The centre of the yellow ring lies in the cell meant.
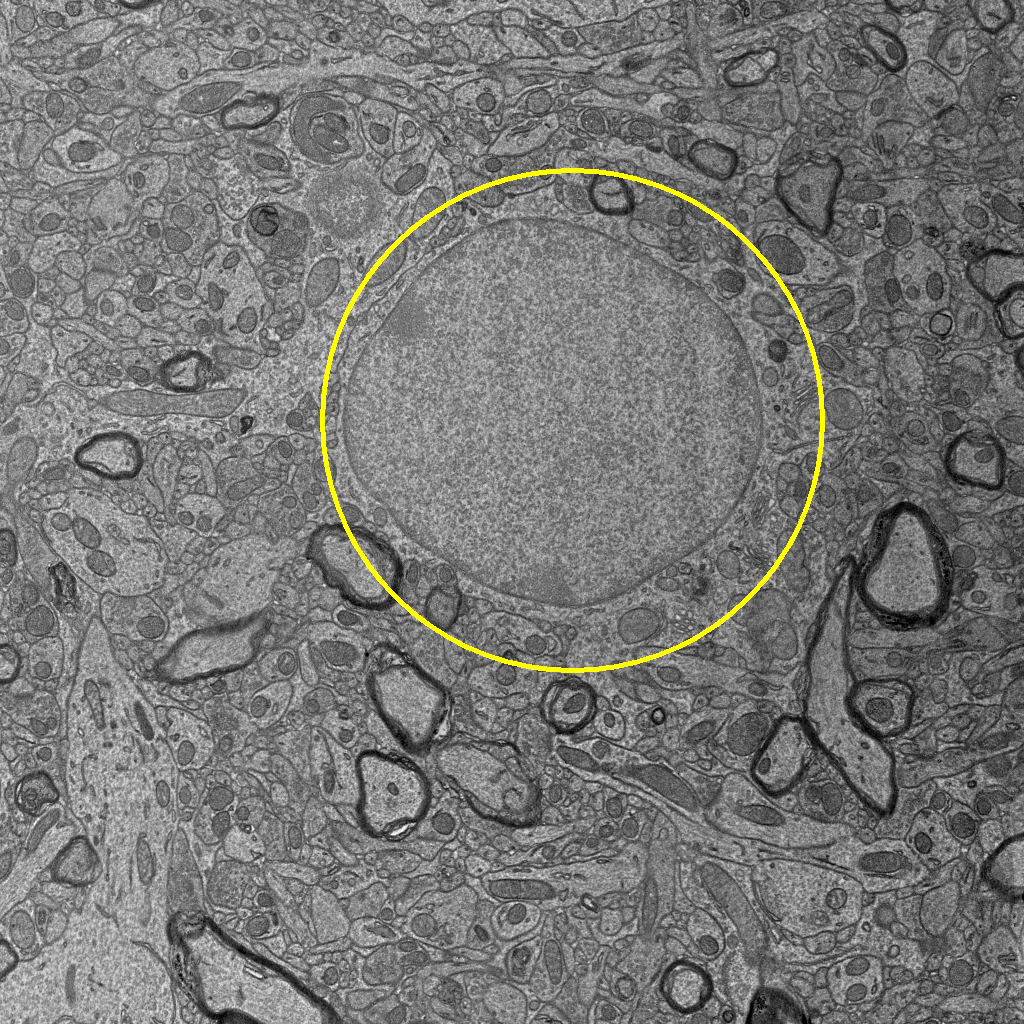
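Astrocyte with a large, round to oval nucleus whose whole outline lies in the ring. The envelope runs smoothly, without deep folds. A few denser chromatin patches lie against it at upper left and bottom. Small flat-membrane stacks lie in the cytoplasm at the nucleus's right.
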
